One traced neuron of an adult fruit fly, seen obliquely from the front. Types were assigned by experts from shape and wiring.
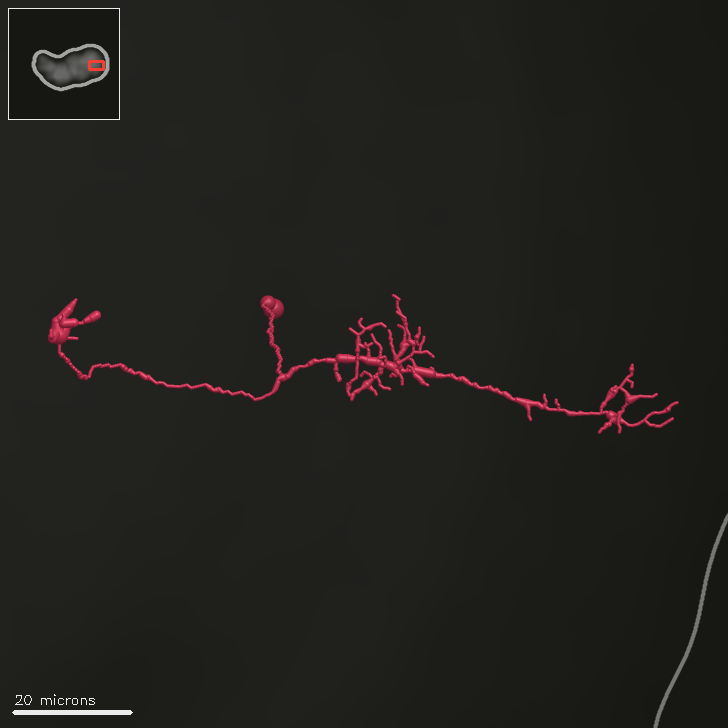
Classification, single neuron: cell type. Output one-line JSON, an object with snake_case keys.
{"cell_type": "T2a"}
